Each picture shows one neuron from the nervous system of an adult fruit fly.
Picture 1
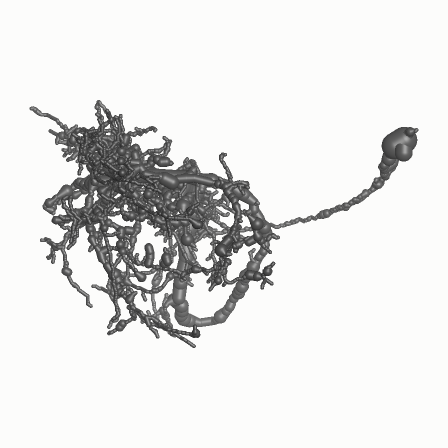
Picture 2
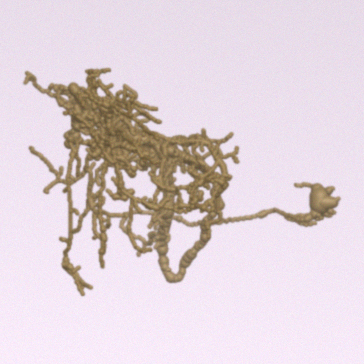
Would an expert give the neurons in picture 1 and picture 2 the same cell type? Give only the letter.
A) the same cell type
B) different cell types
A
